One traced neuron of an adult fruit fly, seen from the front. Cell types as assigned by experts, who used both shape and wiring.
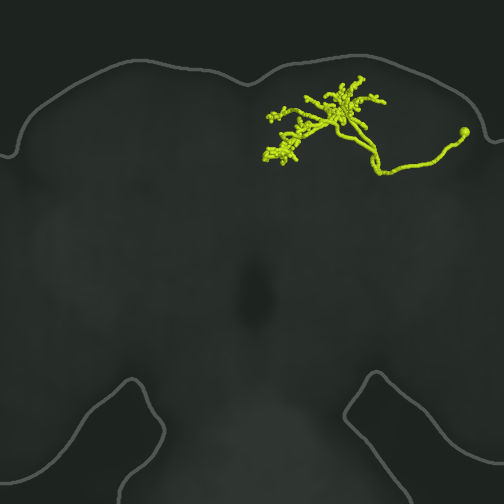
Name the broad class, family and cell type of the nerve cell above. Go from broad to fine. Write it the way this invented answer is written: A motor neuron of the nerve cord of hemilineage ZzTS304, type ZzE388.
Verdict: A central-brain intrinsic neuron of hemilineage LHl2_dorsal, type SMP031.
